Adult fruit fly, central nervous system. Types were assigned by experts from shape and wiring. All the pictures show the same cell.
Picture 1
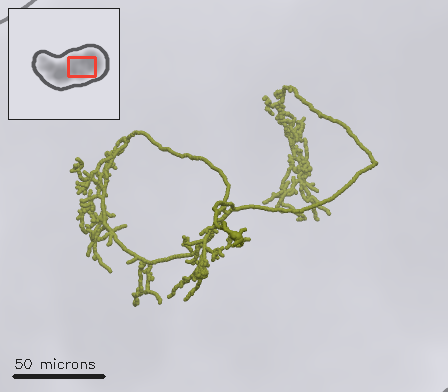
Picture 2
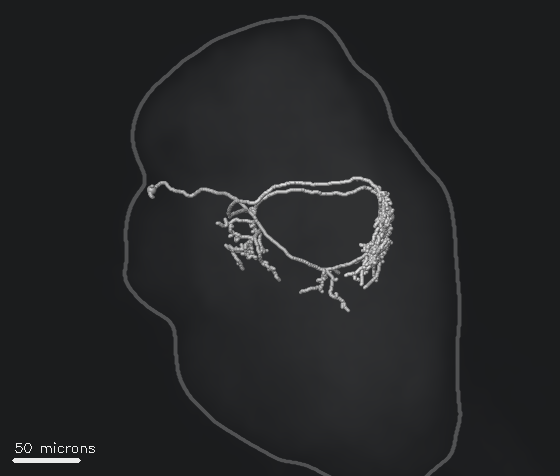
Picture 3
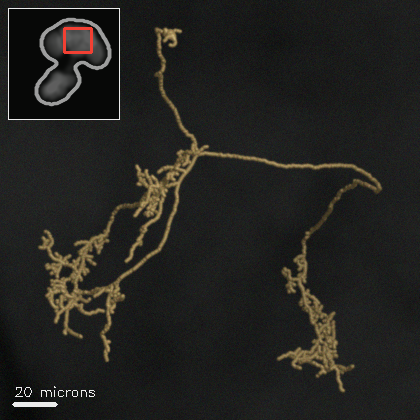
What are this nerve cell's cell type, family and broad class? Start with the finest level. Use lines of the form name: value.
cell type: PS085
family: hemilineage AOTUv3_ventral
broad class: central-brain intrinsic neuron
